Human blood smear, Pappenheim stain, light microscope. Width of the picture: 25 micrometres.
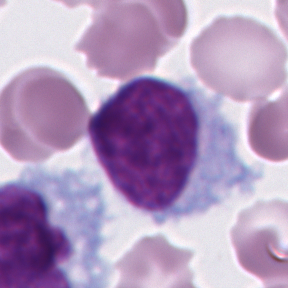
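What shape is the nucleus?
A rounded oval, about 12 by 10 micrometres, without lobes or a deep indentation.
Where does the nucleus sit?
Off-centre toward the upper left, with most of the cytoplasm lying to its right and below.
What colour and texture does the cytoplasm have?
Pale greyish blue and faintly mottled, with no distinct purple granules.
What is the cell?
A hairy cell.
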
